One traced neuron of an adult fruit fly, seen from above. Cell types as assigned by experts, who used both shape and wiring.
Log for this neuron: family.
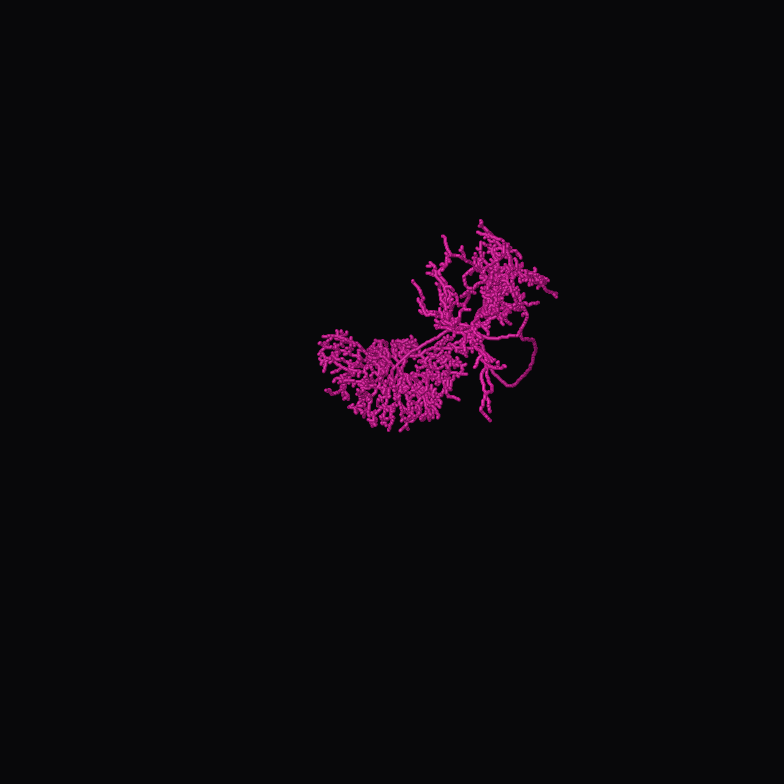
hemilineage LALv1_dorsal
